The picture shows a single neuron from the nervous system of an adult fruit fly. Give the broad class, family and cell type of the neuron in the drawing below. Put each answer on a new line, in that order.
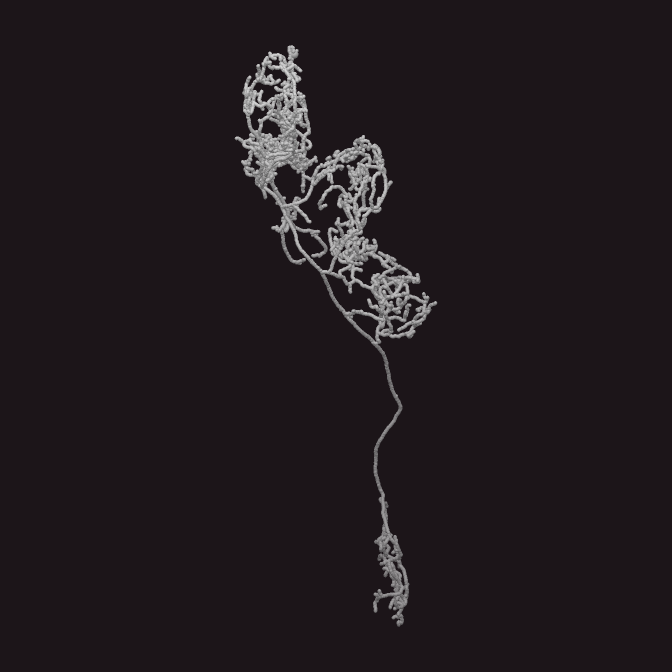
ascending neuron
hemilineage 27X
AN27X004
